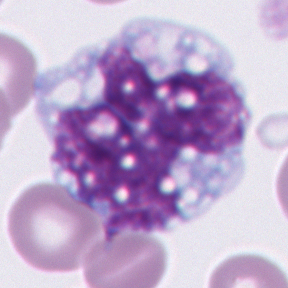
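Monocyte: the nucleated cell at the centre. Its nucleus folds into several lobes, with clefts between them. The cytoplasm, pale greyish-blue, is crowded with many small clear vacuoles, so it looks foamy. And I notice several small clear round spots lying over the nucleus as well.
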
